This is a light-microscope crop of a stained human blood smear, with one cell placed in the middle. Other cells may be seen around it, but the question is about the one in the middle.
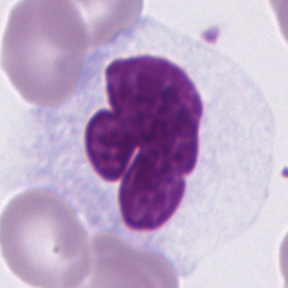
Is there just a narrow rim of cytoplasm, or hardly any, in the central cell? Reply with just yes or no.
No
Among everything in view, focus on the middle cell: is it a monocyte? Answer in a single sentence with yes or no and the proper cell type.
Yes, a monocyte is present in the middle of the crop.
